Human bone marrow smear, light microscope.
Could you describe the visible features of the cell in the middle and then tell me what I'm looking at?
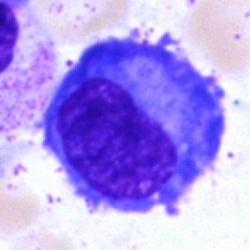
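A roughly round outline encloses abundant, deep blue cytoplasm. No granules are visible in that cytoplasm. Small irregular blebs are present along the cell margin. The cell is a plasma cell.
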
